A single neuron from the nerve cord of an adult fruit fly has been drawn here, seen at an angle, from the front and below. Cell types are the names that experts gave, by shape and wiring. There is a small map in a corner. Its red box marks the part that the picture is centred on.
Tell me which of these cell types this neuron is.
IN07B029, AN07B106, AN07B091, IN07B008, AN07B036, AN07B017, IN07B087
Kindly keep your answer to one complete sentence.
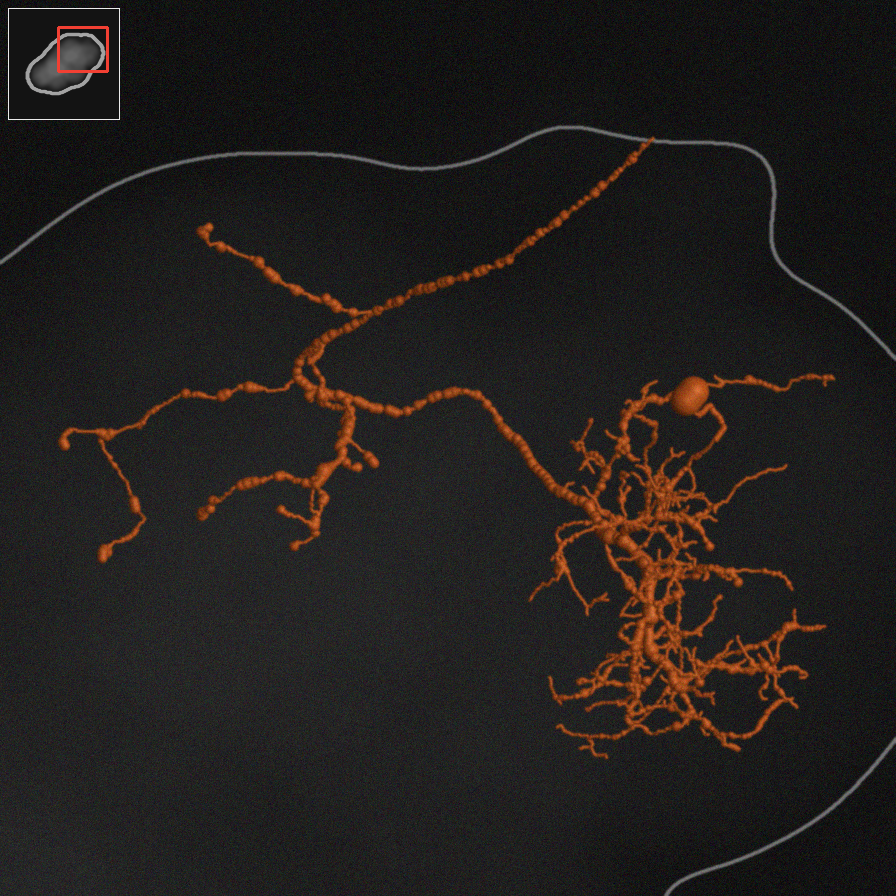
The neuron is typed under the name AN07B106.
